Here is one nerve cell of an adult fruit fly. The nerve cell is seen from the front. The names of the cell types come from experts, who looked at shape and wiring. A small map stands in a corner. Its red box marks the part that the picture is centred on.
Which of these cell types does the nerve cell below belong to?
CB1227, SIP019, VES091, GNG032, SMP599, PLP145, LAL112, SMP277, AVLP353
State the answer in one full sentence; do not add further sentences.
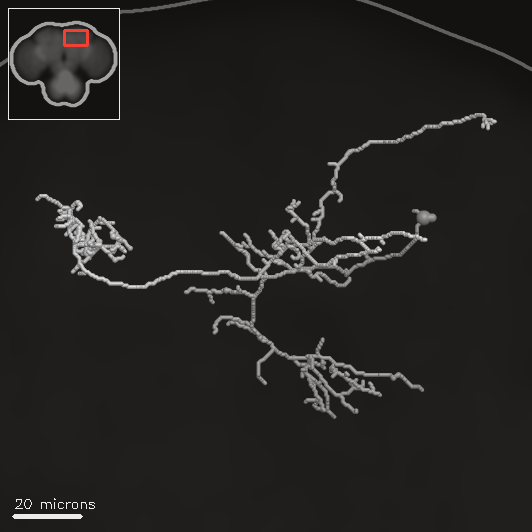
The nerve cell is of cell type SMP277.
